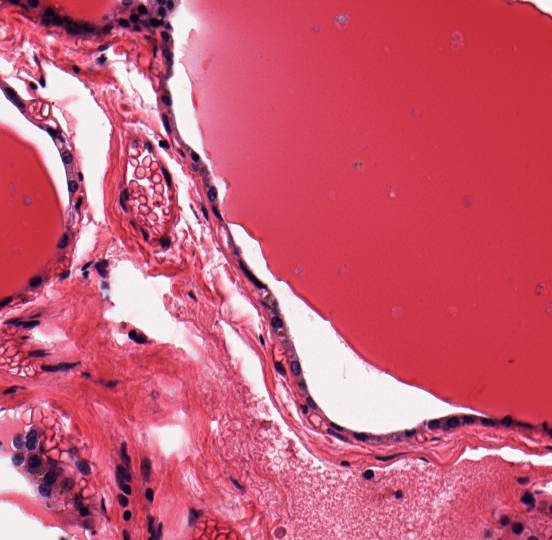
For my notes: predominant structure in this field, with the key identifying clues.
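So: this is mainly a thyroid follicle. The large follicle at upper right is filled with homogeneous eosinophilic colloid, and part of a second colloid-filled one is cut off at the left edge.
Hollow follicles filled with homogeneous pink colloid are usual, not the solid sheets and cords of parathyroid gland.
Now, its lining is a single layer of flattened cells with elongated dark nuclei.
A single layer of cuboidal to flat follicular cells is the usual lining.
Small thin-walled vessels crowded with red blood cells lie in the stroma at upper left of centre.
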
